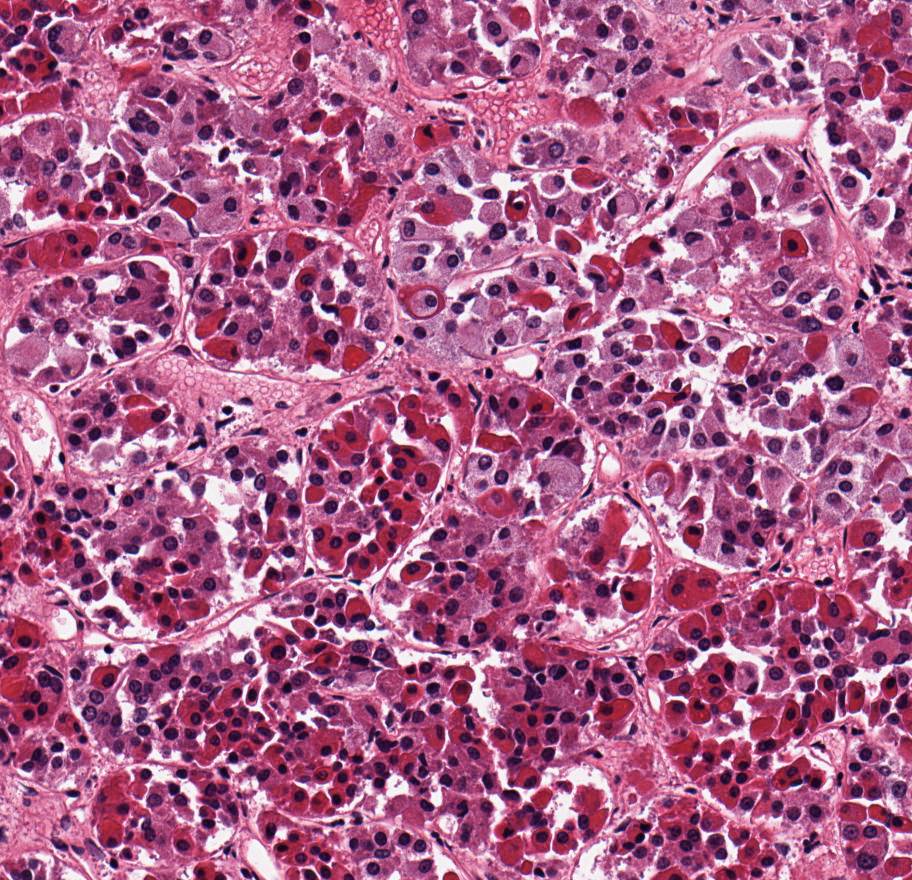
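Pituitary. The cells seem to sit in rounded nests throughout the field, each separated by thin pink fibrous septa. Within the same nests, red cells mix with cells whose cytoplasm is pale grey-pink to purplish. The nests look solid, I'd say, with no gland lumens or colloid-filled spaces at their centres. Many small white retraction clefts separate the cells inside them.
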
